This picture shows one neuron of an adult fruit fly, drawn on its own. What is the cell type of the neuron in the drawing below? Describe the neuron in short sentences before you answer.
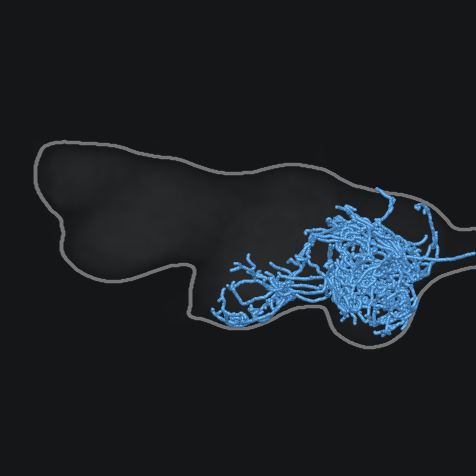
As drawn here it is wider than it is tall. It is a nerve-cord intrinsic neuron. It is of cell type IN27X002.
